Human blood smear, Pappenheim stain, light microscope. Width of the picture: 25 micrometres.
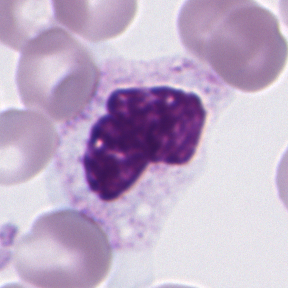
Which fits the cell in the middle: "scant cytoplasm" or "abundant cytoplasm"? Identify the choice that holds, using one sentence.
The cell's cytoplasm around its nucleus is ample.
